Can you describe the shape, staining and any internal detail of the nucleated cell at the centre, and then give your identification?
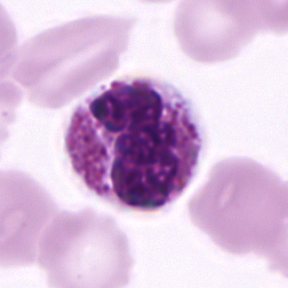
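The cell surface shows no projections. The nucleus is placed toward the right side of the cell, so the band of cytoplasm is wider on the left. No nucleoli are visible. Coarse reddish-purple granules pack the cytoplasm. The cell is an eosinophil.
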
